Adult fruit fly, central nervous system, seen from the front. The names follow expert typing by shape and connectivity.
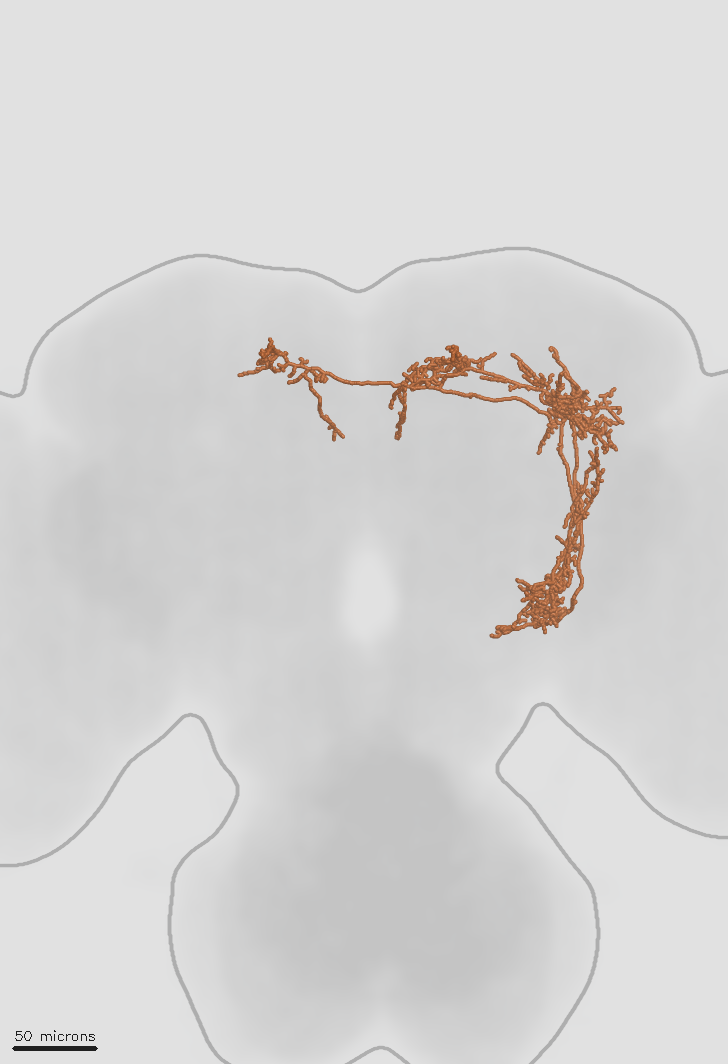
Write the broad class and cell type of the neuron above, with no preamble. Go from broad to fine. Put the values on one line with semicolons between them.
central-brain intrinsic neuron; PLP247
